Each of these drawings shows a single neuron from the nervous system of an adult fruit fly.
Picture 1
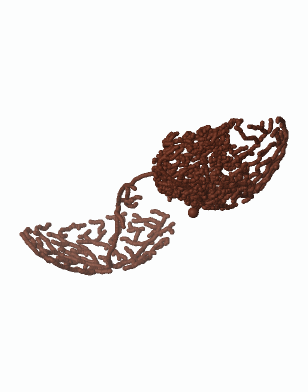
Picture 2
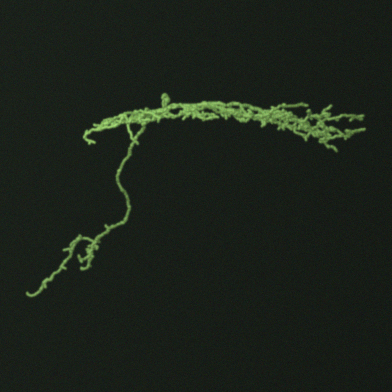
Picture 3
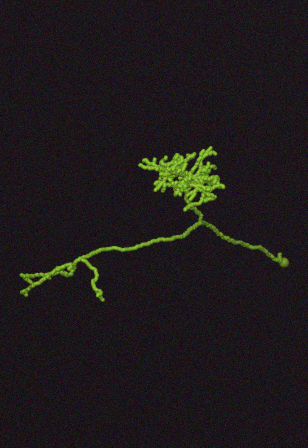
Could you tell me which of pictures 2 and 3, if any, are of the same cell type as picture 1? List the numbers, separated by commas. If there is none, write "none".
none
